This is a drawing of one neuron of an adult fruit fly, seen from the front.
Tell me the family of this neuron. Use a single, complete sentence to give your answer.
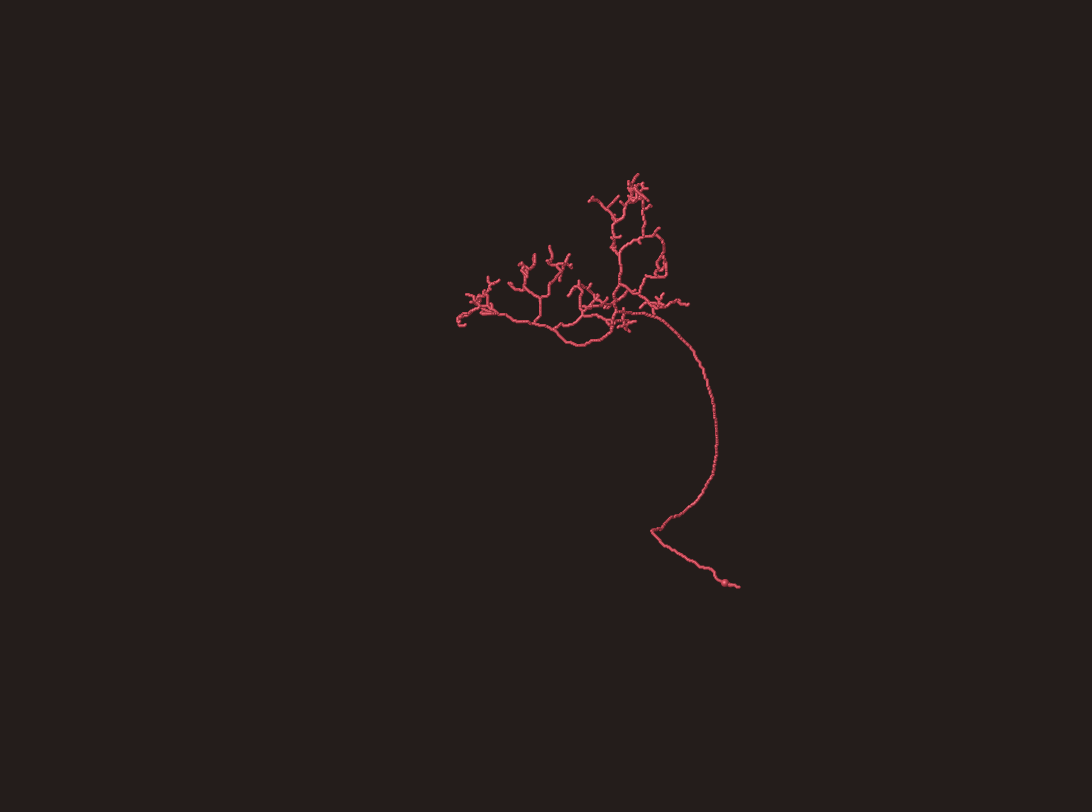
By family, this neuron is grouped as hemilineage LALv1_dorsal.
